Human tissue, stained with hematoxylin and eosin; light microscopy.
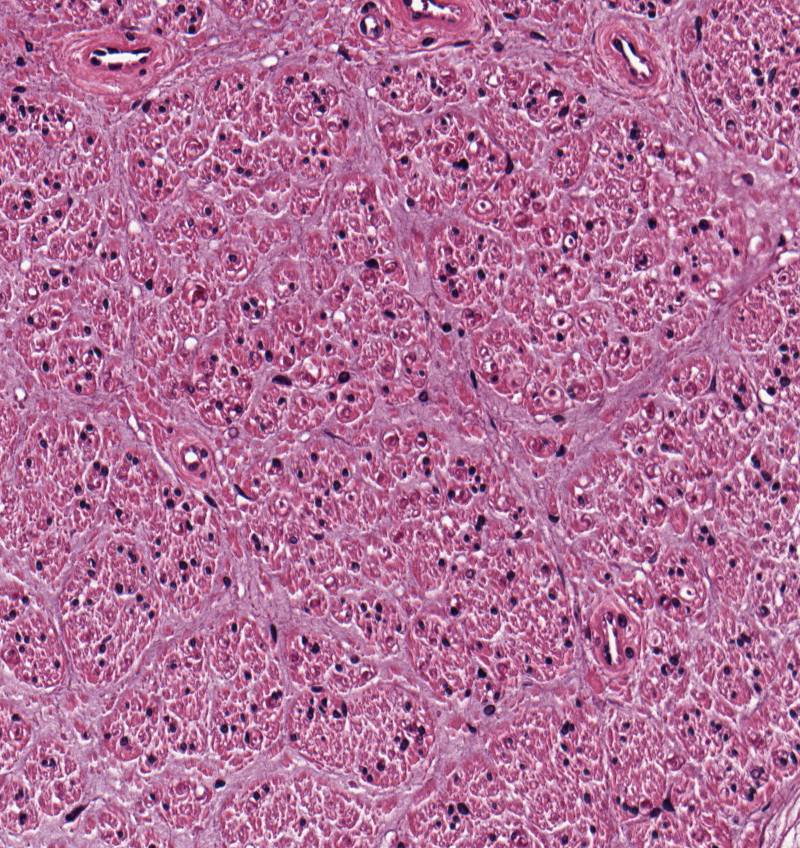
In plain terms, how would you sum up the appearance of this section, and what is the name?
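Many rounded to polygonal bundles of fibres fill the whole field, divided by thin, pale pink connective tissue septa. Within the bundles, the fibres are cut transversely and appear as small round profiles. Small vessels are present, their lumens narrow slits. No fat cells occur anywhere in the field. The section is of tibial nerve.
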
